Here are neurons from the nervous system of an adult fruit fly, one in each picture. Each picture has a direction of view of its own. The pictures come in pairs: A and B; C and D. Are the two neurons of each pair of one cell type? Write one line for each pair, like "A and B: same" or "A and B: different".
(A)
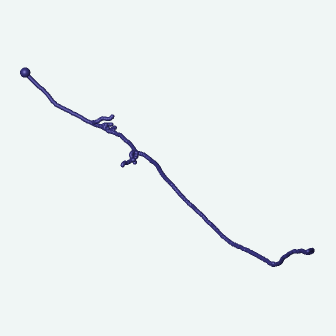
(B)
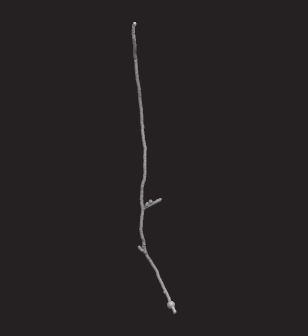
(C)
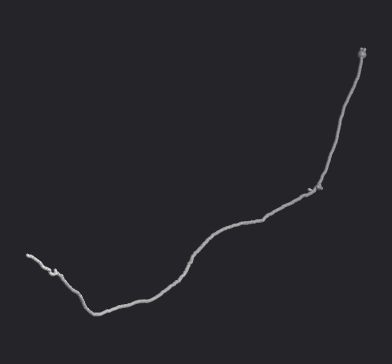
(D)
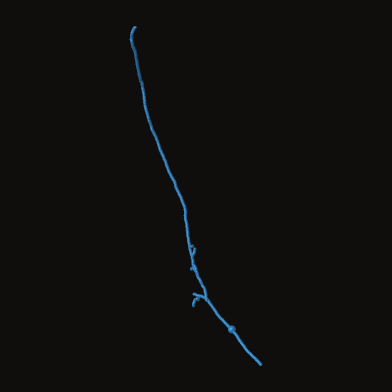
A and B: same
C and D: same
